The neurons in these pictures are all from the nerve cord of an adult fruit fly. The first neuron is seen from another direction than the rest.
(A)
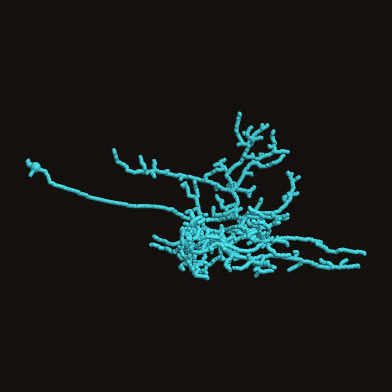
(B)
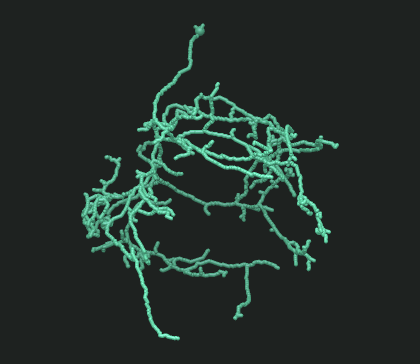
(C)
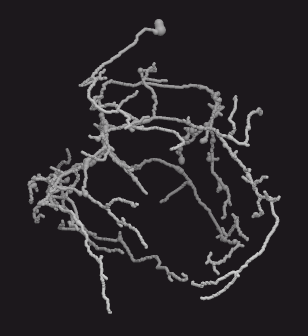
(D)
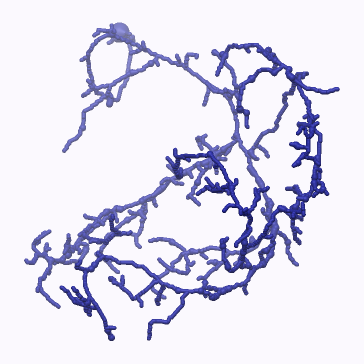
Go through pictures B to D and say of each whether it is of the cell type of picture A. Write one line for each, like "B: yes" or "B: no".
B: no
C: no
D: no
